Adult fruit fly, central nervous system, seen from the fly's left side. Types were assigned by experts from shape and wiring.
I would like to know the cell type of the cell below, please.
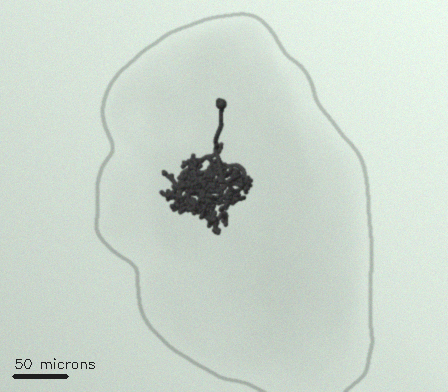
AVLP395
